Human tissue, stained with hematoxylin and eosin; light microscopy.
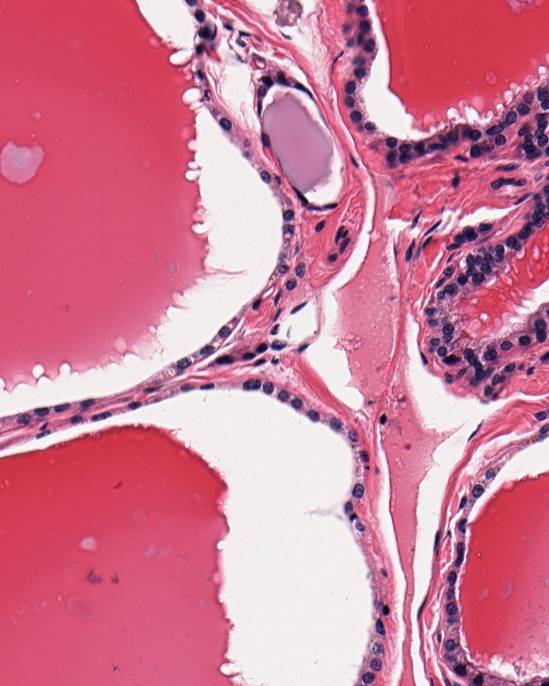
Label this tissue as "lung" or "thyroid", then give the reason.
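This is thyroid. Large follicles filled with dense pink colloid occupy all four corners.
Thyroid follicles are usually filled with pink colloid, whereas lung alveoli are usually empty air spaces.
On the right, smaller follicular spaces are lined by more crowded cuboidal cells.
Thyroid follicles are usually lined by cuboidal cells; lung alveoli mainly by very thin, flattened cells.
The large follicles have a single layer of flattened to low cuboidal lining cells with small, round, uniformly dark nuclei.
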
